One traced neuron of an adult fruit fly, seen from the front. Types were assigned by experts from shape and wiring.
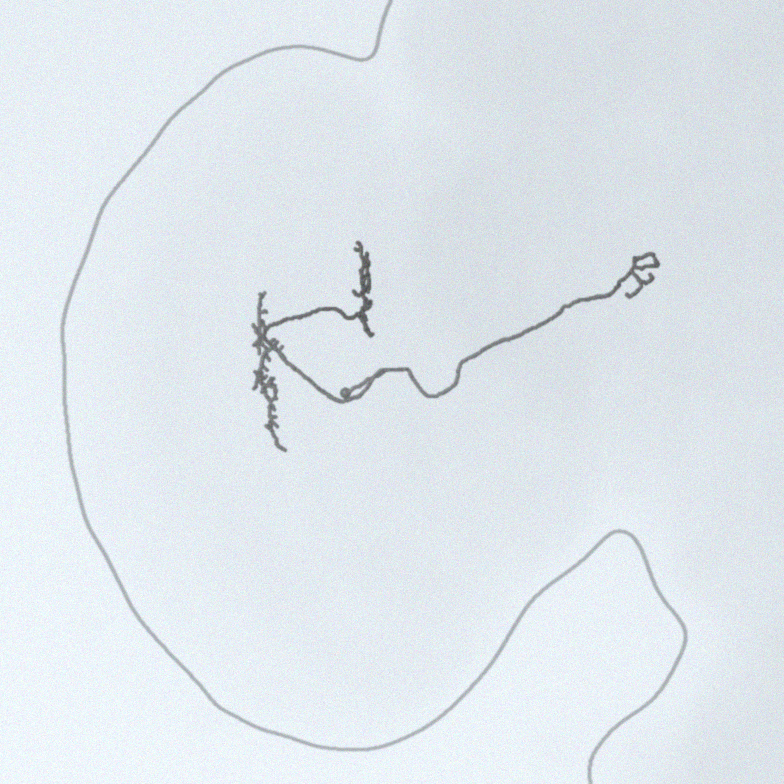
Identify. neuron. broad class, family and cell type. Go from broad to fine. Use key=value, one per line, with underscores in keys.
broad_class=visual projection neuron
family=LLPC
cell_type=LLPC2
